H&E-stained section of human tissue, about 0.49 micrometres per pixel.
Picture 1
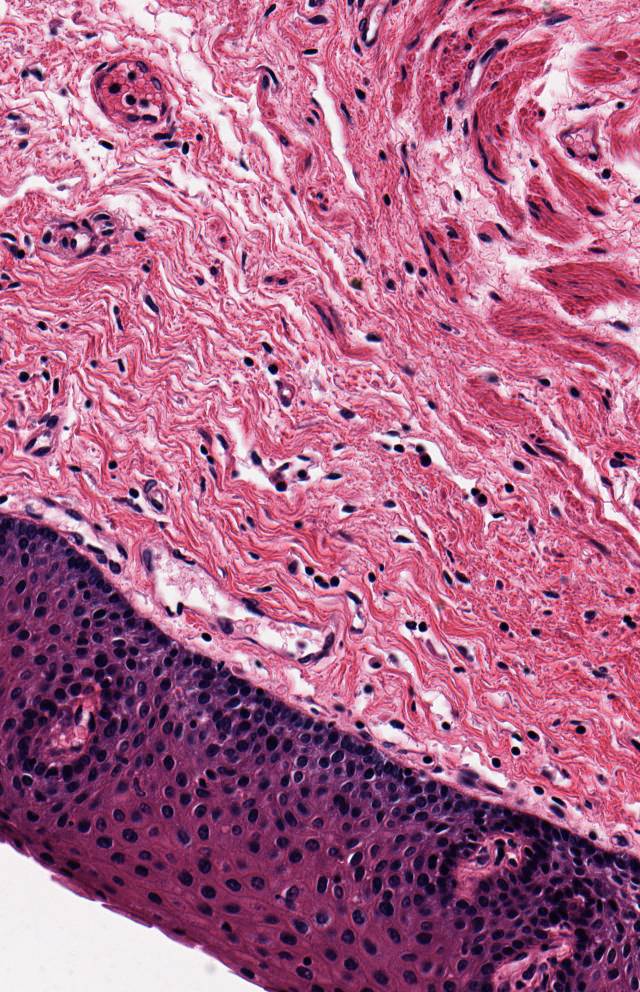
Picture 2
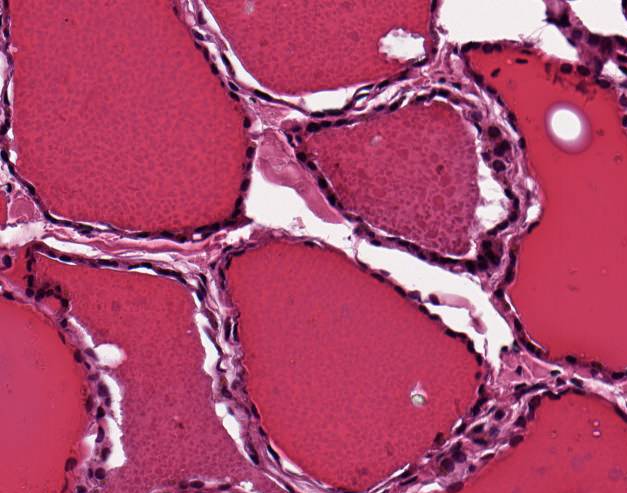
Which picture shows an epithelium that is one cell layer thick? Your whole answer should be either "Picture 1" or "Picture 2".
Picture 2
